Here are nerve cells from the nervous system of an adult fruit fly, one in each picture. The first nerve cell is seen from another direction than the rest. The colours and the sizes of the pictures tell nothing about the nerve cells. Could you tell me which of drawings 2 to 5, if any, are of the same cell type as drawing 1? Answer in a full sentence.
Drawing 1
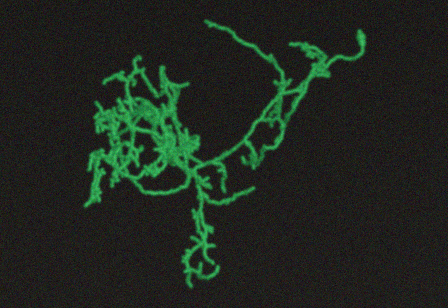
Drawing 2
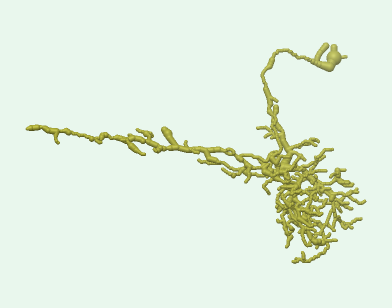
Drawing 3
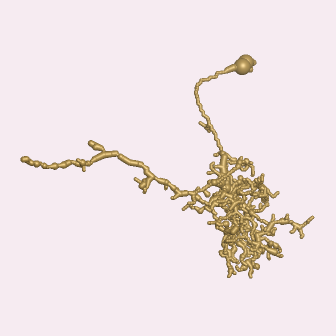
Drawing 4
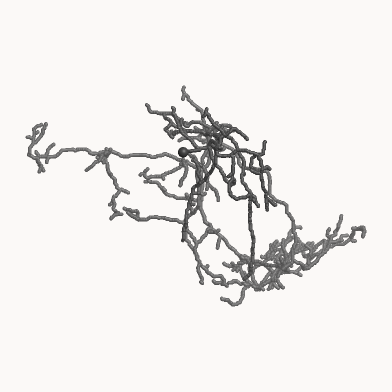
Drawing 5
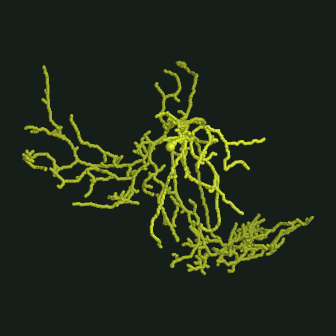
Drawing 4 and drawing 5 are of the same cell type.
